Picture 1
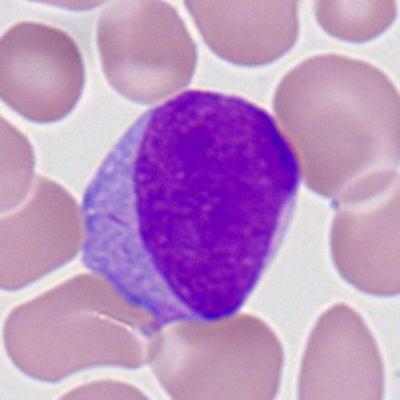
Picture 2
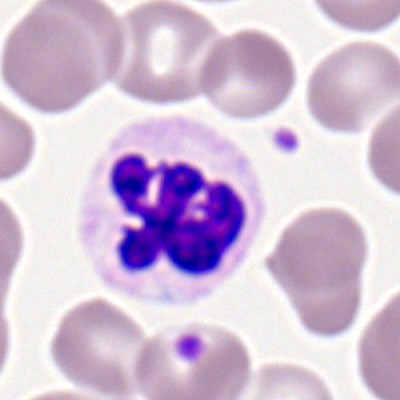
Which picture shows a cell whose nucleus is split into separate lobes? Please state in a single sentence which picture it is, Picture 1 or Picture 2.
Picture 2 contains the cell with a nucleus divided into lobes or segments.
